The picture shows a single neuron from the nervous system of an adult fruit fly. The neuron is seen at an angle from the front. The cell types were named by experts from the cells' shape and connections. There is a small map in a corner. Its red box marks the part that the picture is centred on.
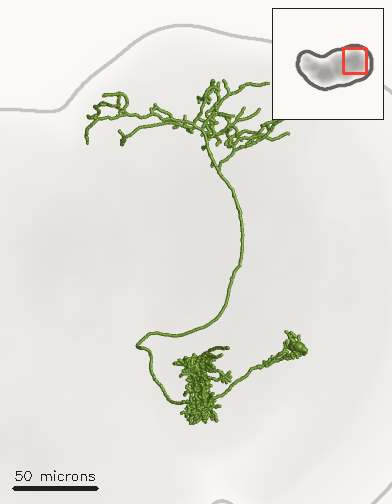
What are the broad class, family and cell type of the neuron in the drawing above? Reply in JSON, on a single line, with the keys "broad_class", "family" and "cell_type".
{"broad_class": "central-brain intrinsic neuron", "family": "hemilineage ALl1_ventral", "cell_type": "VP1m_l2PN"}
